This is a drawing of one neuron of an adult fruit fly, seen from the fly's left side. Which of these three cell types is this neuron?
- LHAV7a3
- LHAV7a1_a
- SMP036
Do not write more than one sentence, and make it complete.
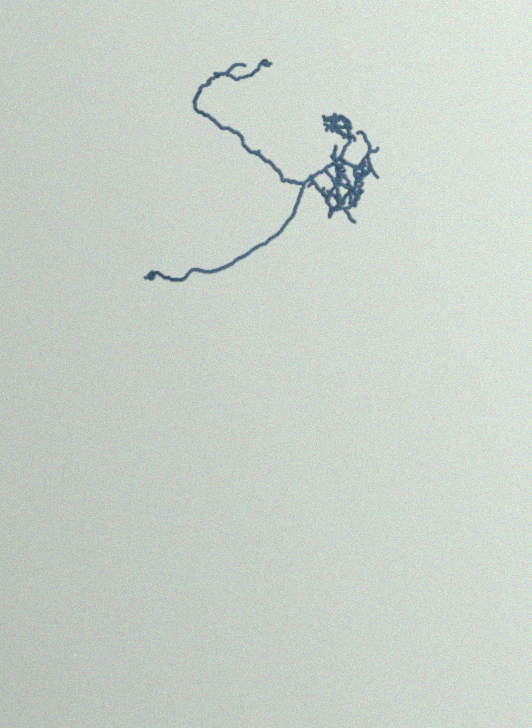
By type, the neuron is LHAV7a1_a.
